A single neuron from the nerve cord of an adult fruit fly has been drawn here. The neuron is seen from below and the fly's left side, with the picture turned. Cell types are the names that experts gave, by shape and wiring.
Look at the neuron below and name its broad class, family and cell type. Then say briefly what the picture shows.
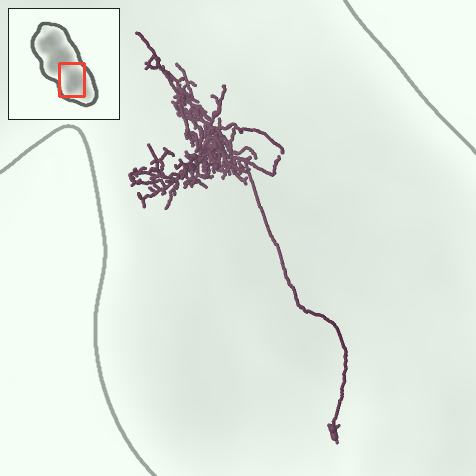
This is a nerve-cord intrinsic neuron. Its family is hemilineage 03B. The cell type is IN03B079. Dozens of branch ends can be seen. In this view it is taller than it is wide.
